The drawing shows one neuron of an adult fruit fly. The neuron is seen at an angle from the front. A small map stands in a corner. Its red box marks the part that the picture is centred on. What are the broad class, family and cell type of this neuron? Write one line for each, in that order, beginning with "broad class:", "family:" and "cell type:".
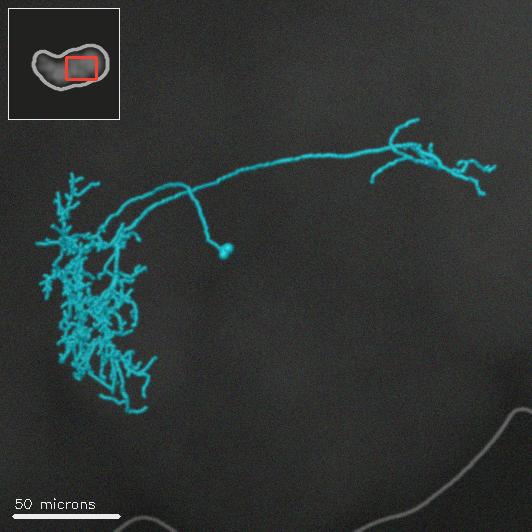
broad class: central-brain intrinsic neuron
family: hemilineage VLPa2
cell type: PVLP031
